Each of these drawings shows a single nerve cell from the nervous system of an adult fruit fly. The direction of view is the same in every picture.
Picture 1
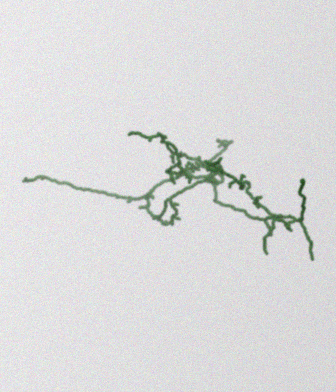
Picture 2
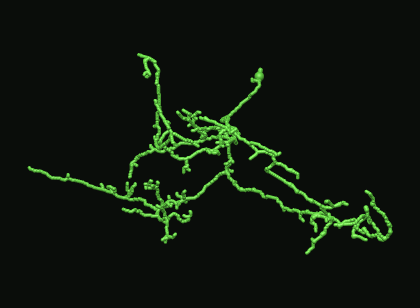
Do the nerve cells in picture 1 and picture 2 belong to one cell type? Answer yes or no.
yes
